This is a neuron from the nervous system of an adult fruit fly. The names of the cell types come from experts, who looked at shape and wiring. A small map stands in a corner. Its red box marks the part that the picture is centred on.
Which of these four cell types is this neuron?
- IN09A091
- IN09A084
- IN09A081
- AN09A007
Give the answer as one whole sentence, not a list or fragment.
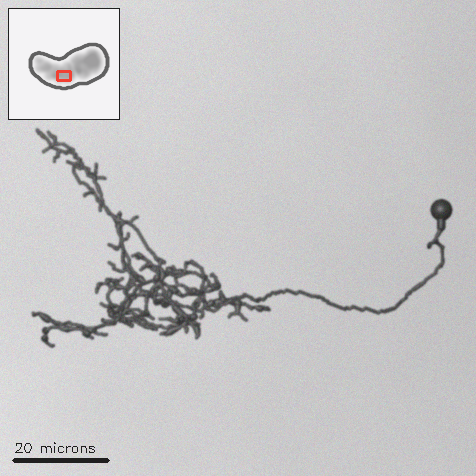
In the scheme of cell types, this neuron is IN09A091.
